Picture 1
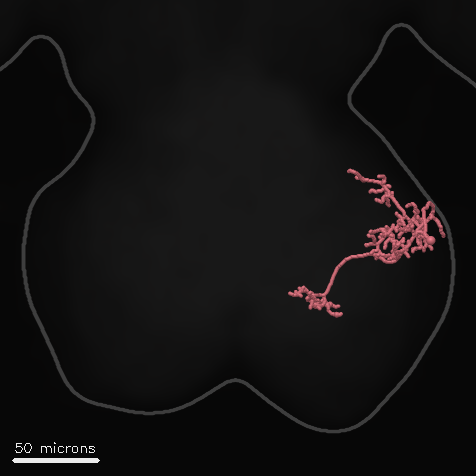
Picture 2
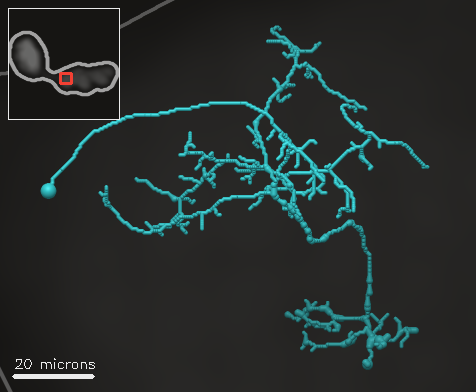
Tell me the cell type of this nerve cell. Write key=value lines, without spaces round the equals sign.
cell_type=IN19A088_b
